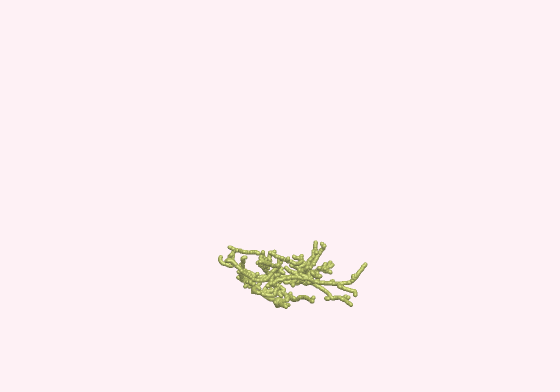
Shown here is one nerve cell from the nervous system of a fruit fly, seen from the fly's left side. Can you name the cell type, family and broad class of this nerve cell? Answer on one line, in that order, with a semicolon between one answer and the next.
CB3024; hemilineage WEDa1; central-brain intrinsic neuron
